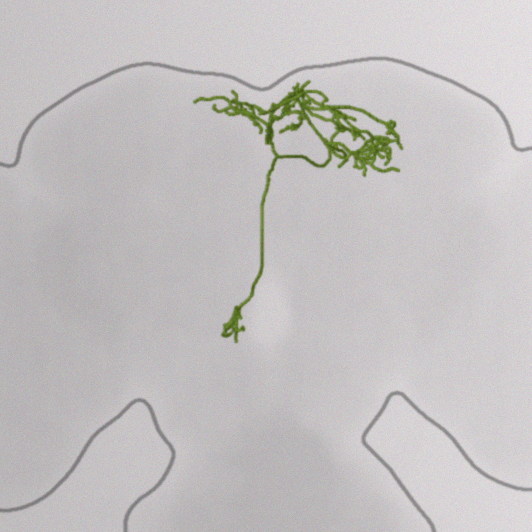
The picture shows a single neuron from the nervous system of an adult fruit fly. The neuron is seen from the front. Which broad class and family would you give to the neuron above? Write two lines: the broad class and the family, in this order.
central-brain intrinsic neuron
hemilineage SMPpv1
